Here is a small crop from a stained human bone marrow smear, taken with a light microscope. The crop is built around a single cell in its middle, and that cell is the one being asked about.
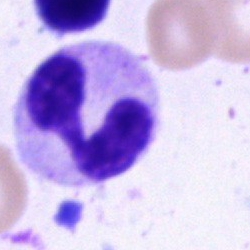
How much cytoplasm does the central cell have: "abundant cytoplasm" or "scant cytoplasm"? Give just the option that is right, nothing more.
Abundant cytoplasm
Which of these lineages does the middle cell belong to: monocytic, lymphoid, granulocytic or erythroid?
granulocytic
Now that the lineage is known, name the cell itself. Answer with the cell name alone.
segmented neutrophil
